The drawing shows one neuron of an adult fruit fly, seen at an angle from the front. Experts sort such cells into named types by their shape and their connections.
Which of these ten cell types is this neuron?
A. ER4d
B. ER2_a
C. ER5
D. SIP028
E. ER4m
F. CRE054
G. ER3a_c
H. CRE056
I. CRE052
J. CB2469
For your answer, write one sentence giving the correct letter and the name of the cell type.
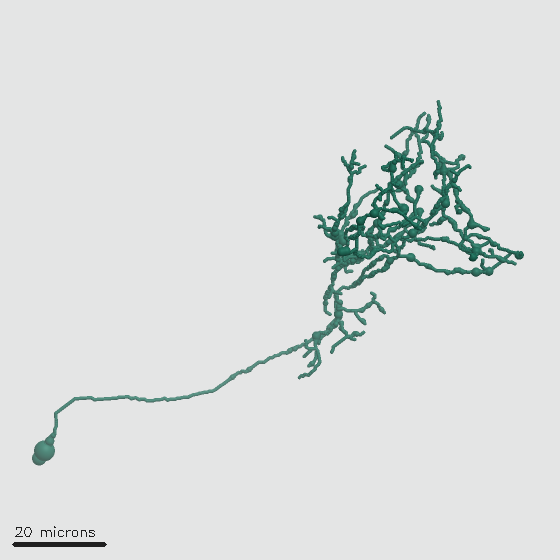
With respect to cell type, the neuron is CRE054, option F.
